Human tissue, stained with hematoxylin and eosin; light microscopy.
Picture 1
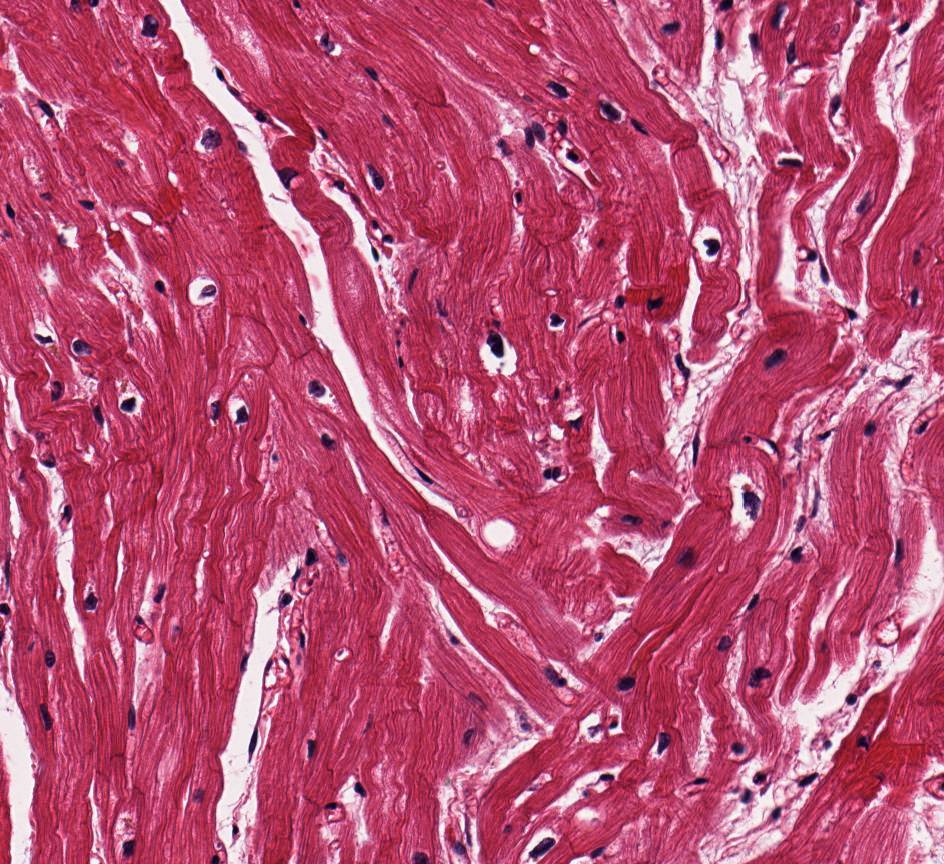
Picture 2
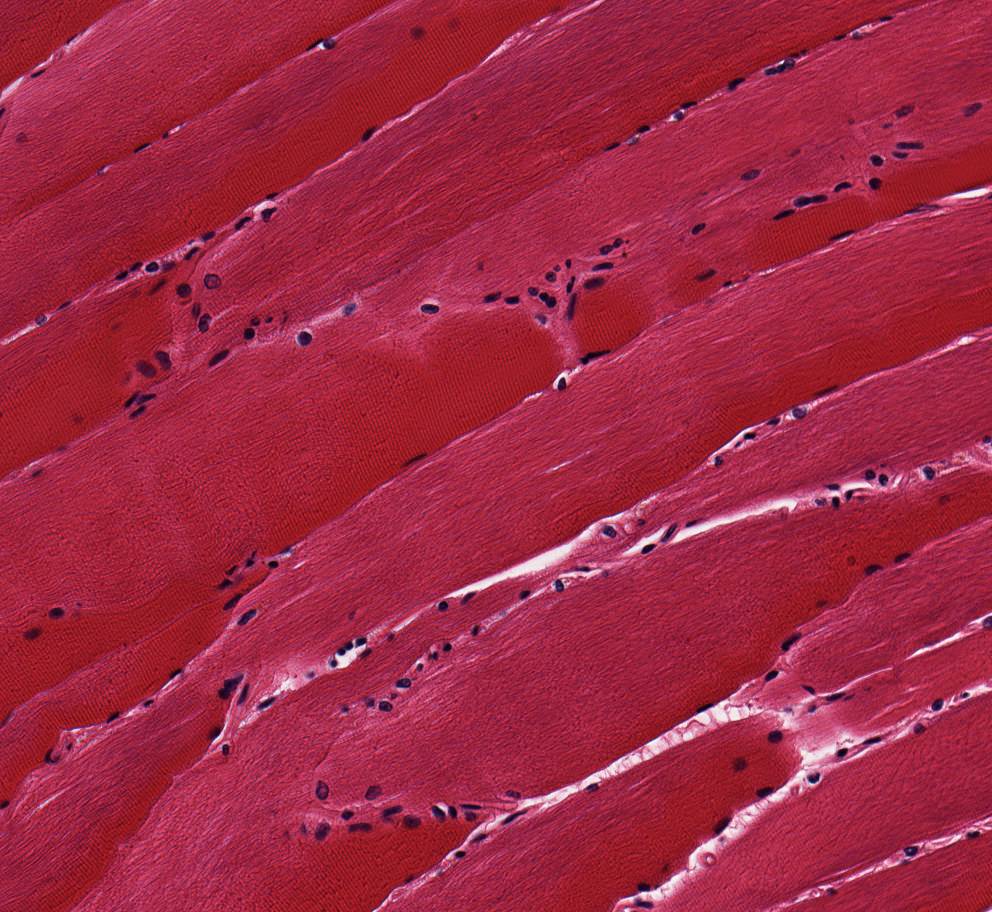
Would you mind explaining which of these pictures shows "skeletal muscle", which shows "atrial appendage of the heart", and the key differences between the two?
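Skeletal muscle is picture 2; picture 1 is atrial appendage of the heart. Picture 1: closely packed eosin-pink fibres fill the field, no epithelium or glands; fibres branch and join neighbours; single oval central nuclei; fine streaks along the fibres. Picture 2: broad fibres crossing without branching; nuclei small, dark, flattened or oval, mostly at fibre edges; cytoplasm deep, even eosin red.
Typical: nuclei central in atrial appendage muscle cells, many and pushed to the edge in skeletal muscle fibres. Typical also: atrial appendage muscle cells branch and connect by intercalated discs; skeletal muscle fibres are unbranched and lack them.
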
